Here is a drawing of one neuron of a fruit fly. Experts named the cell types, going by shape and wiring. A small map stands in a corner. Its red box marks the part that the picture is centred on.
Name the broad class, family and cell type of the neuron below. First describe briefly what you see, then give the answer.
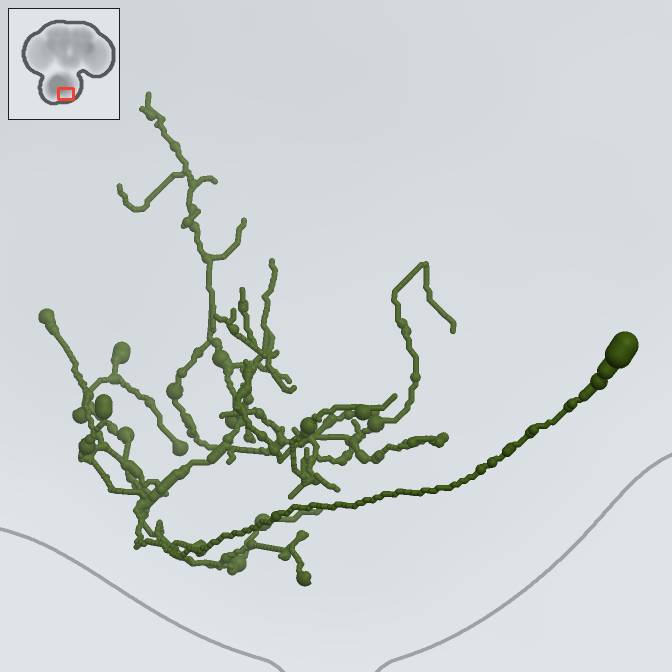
The cell body is on the right of the picture. The picture shows dozens of branch ends. This is a nerve-cord intrinsic neuron. The family is hemilineage 01B. Its cell type is IN01B079.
